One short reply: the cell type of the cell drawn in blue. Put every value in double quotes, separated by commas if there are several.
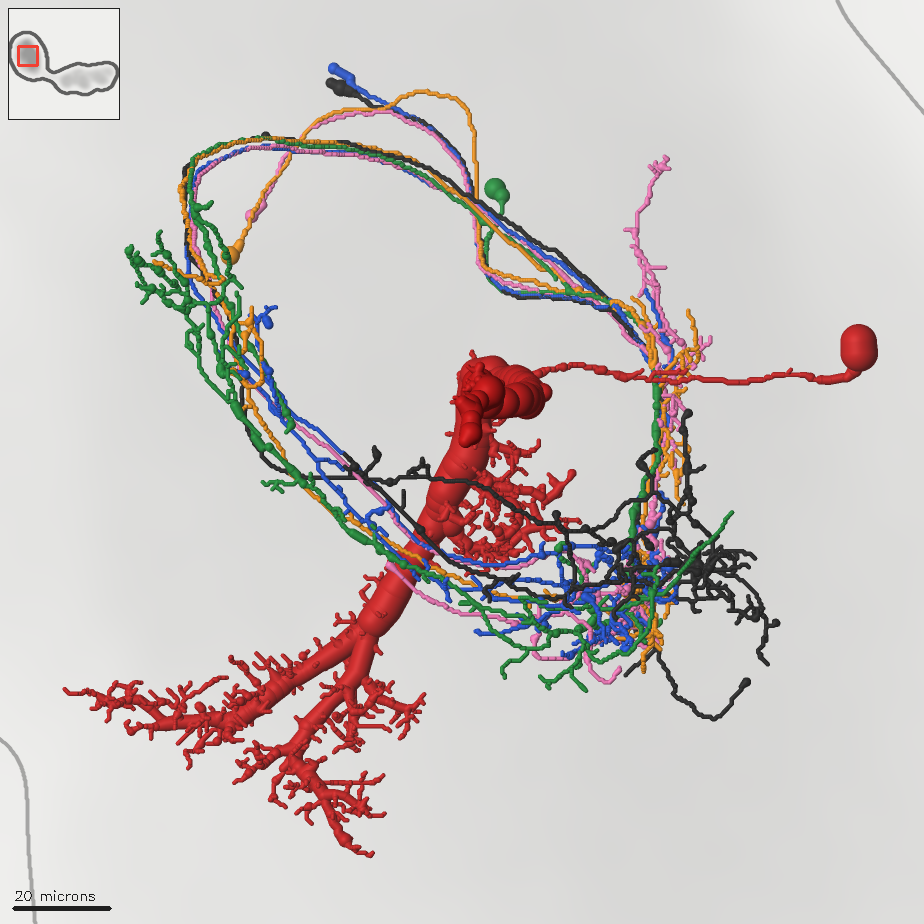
"CB3758"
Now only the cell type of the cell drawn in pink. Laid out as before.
"CB3759"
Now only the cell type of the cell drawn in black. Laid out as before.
"WED039"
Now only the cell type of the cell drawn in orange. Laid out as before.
"CB2873"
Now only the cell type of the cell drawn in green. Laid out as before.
"WED035"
